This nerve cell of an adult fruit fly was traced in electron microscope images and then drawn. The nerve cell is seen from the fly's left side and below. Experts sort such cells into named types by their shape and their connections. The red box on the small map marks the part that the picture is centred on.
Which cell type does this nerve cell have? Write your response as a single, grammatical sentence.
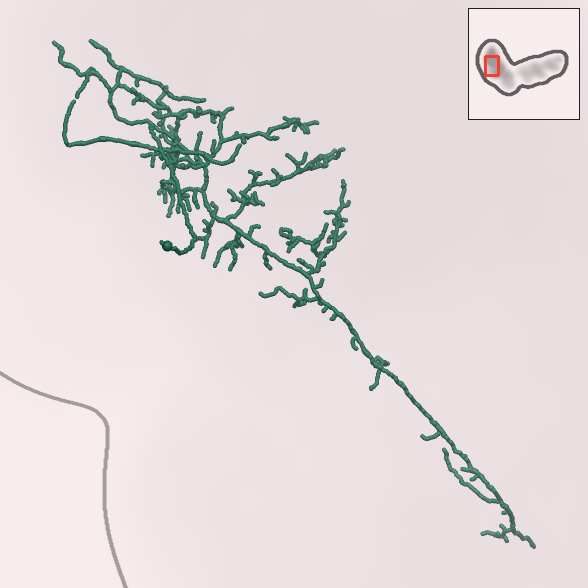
This nerve cell is a cell of type AVLP611.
